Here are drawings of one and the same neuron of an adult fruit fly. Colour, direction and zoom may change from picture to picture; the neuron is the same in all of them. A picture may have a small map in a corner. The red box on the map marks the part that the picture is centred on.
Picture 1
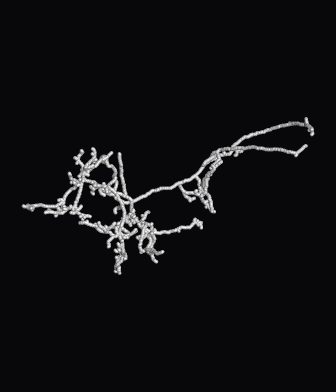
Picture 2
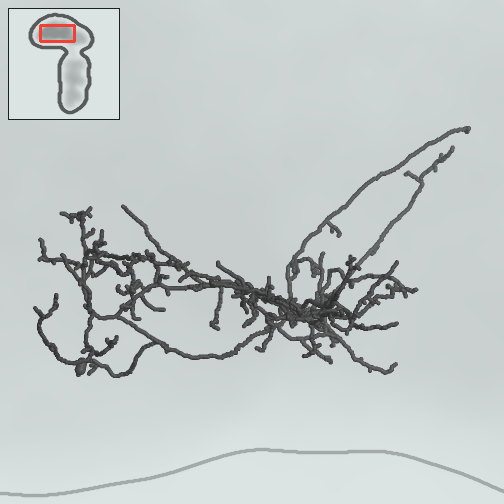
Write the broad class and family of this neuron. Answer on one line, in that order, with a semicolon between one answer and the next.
central-brain intrinsic neuron; hemilineage DM1_dorsal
